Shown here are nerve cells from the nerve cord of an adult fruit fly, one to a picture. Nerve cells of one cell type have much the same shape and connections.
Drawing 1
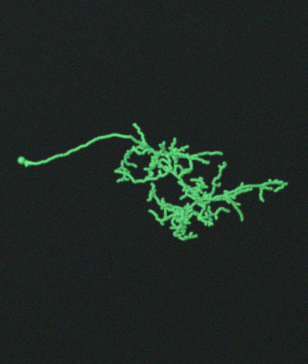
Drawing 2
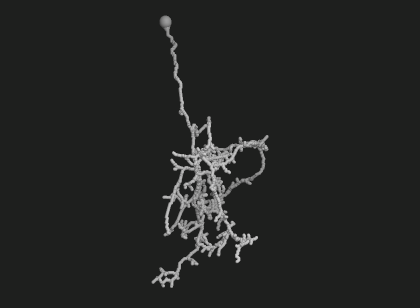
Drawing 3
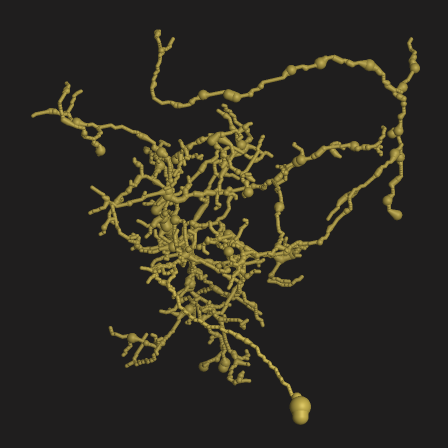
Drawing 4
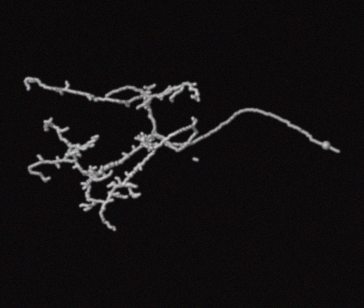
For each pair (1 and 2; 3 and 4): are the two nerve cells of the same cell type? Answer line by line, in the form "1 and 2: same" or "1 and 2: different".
1 and 2: same
3 and 4: different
